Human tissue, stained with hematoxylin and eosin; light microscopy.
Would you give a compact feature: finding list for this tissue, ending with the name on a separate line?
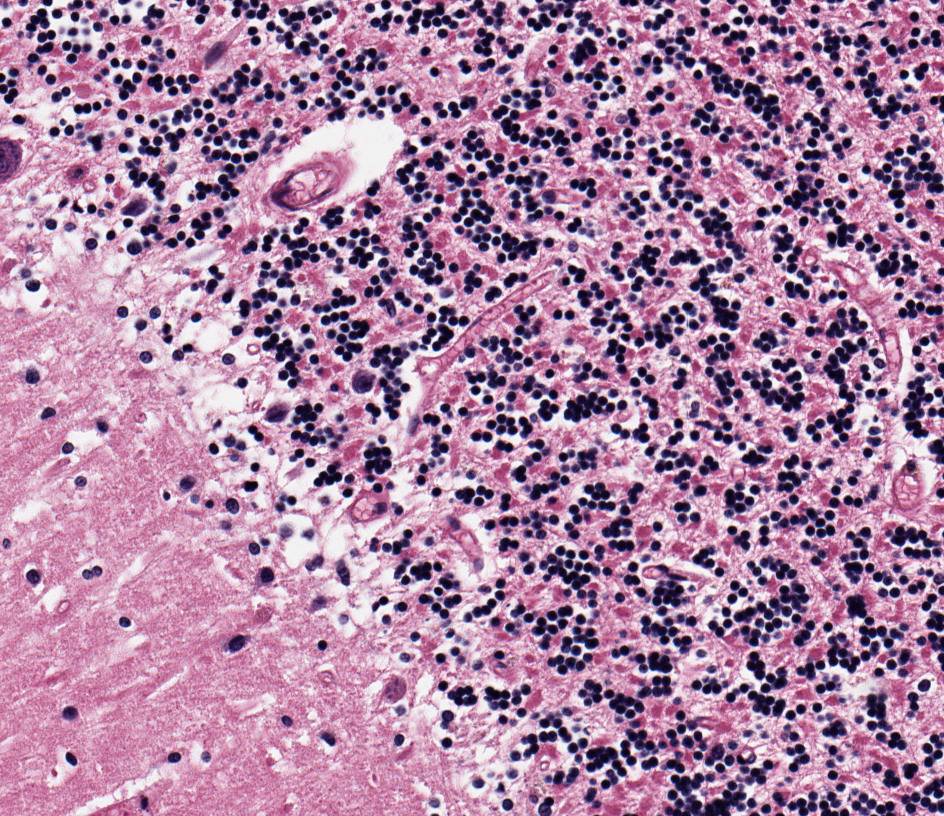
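Nuclei: densely packed, right and upper field
Nuclear form: small, round, uniform, very dark
Cytoplasm: little visible around crowded nuclei
Pink islands: small, nucleus-free, among dark nuclei
Lower left: pale pink, finely fibrillar, scattered nuclei
Name: cerebellum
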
